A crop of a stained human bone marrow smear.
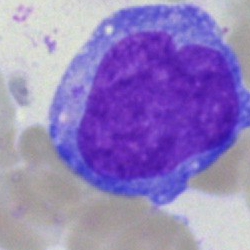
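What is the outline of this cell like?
It is irregular, with small blunt bulges along the edge.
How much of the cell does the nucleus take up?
Most of it, leaving a moderate rim of cytoplasm that is widest on the left side.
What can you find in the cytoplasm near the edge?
A few tiny clear spots.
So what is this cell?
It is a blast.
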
